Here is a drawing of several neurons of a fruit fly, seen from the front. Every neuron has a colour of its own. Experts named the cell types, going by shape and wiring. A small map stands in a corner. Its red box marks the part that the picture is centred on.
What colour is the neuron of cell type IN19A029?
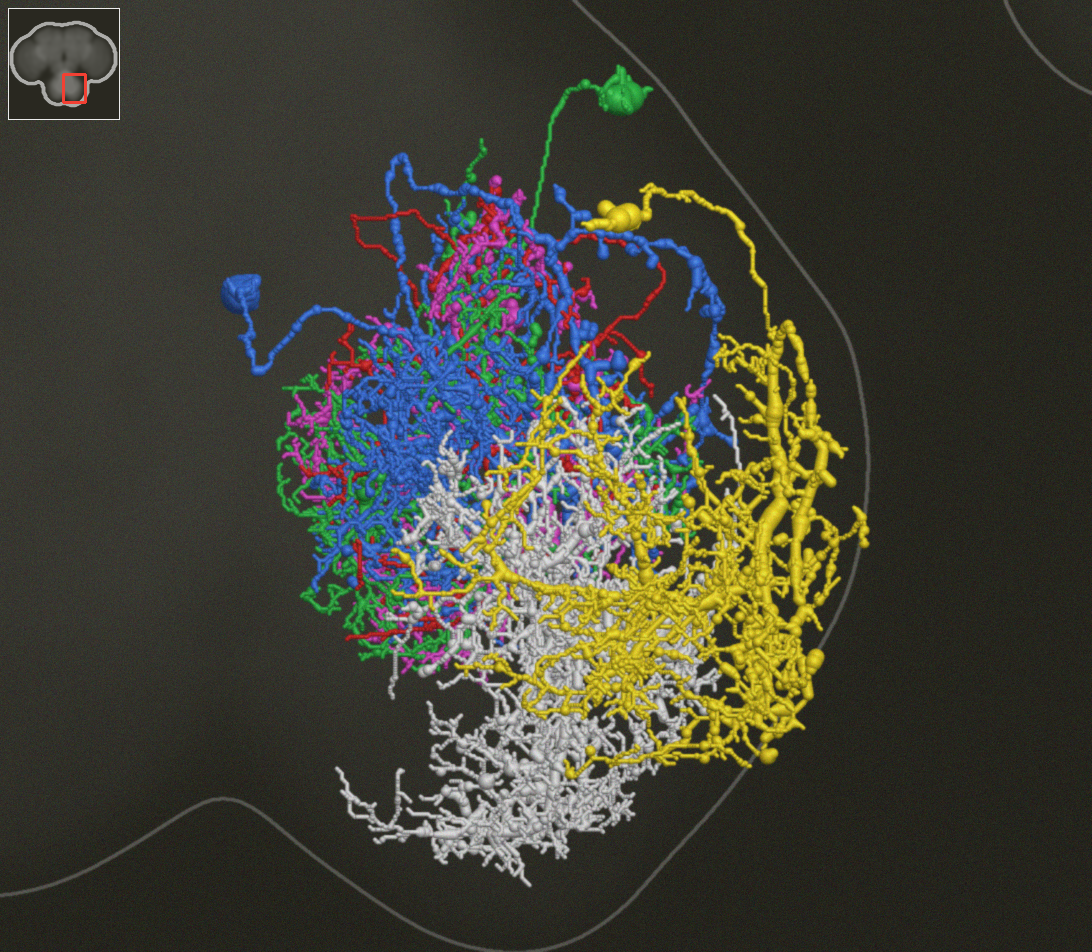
green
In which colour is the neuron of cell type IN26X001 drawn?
blue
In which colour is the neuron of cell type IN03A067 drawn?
red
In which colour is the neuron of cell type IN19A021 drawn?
yellow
